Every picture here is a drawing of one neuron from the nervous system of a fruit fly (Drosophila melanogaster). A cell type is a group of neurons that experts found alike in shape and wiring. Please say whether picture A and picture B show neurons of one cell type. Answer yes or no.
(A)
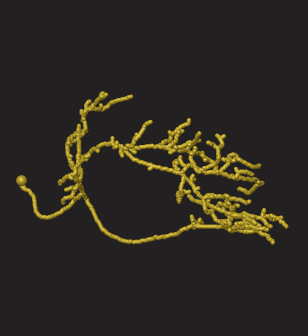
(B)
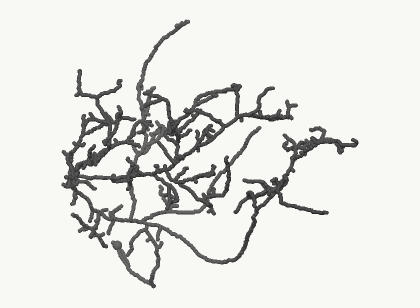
yes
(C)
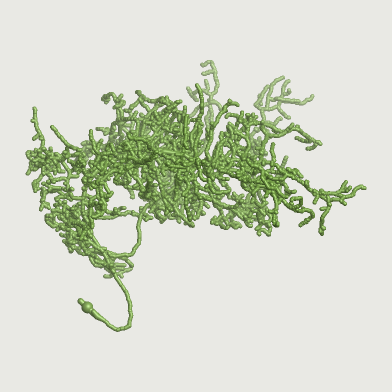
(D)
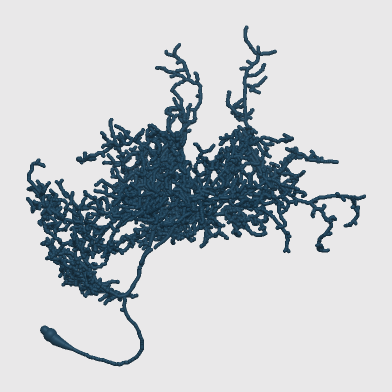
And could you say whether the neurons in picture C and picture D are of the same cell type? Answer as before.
yes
